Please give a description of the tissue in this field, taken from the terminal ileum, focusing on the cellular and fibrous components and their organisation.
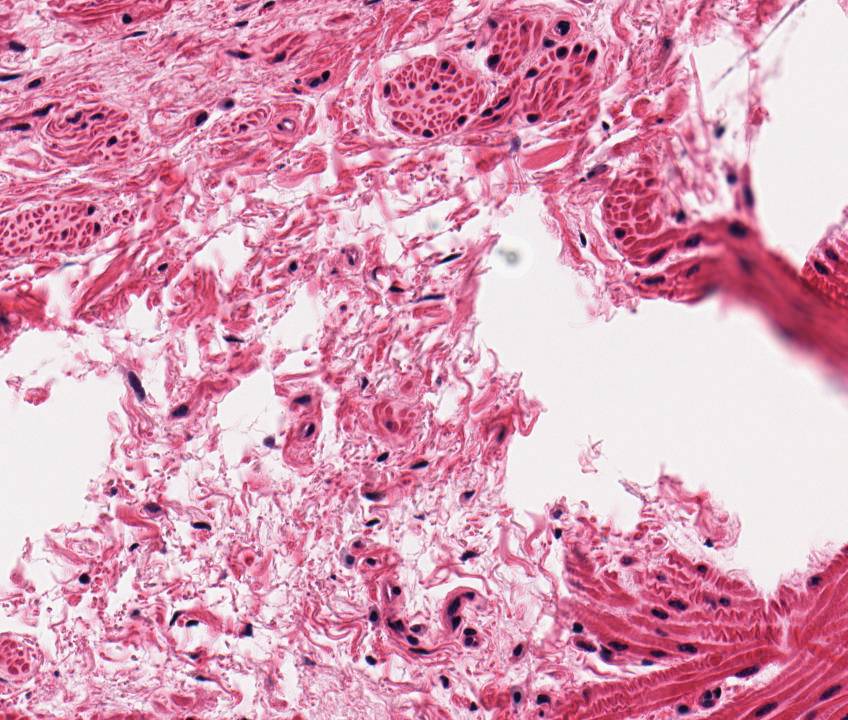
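Smooth muscle bundles along top, cut in cross-section: rounded, many small pink cell profiles, scattered round nuclei. Further muscle bundles at lower right. Between them, centre and lower left: loose connective tissue; collagen fibres thin, wavy, loosely spaced, pale gaps between. No fat cells in field.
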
